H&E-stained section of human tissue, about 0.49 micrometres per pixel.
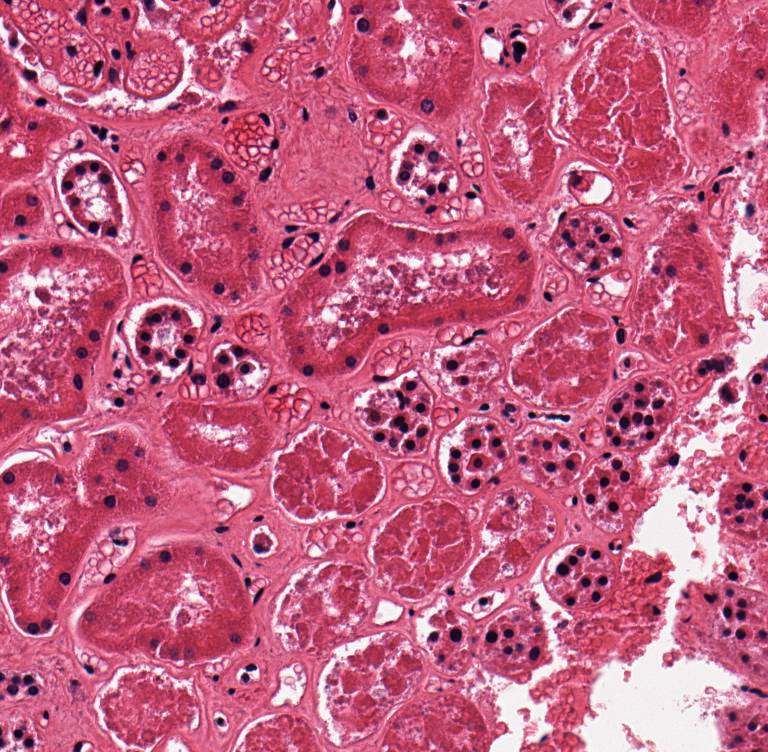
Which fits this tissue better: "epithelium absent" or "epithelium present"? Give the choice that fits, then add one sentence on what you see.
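Epithelium present. The larger tubules at the left and centre are lined by cuboidal cells with deeply eosinophilic cytoplasm.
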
